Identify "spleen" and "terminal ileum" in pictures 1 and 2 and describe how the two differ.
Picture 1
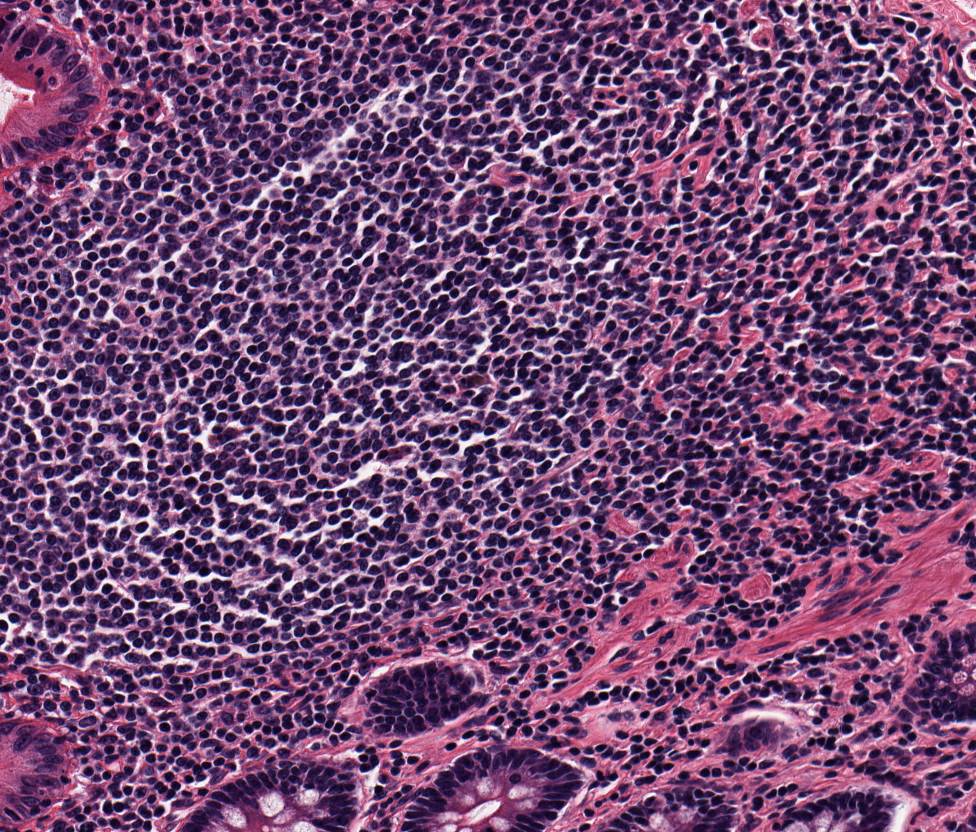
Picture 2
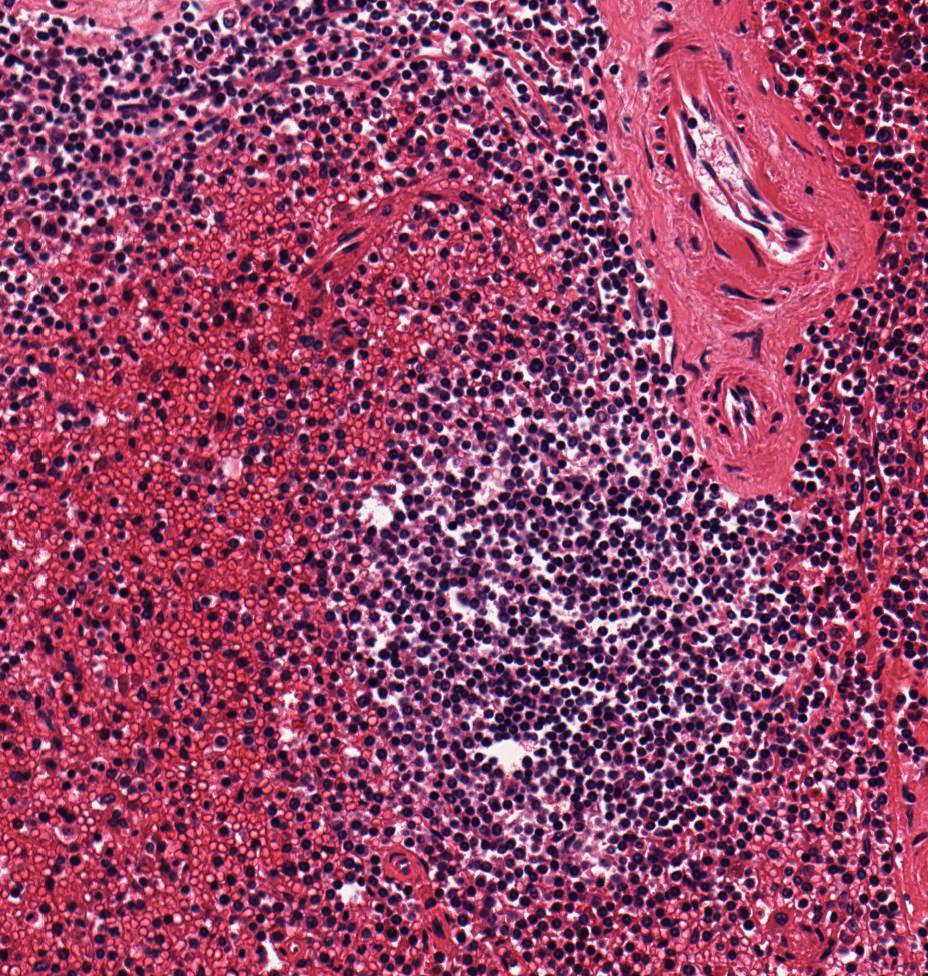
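Terminal ileum is picture 1; spleen is picture 2. Both hold dense sheets of small lymphocytes with round dark nuclei and scant cytoplasm. Terminal ileum: the sheet runs from the top edge down to glands at the bottom, lined by tall columnar cells with interspersed goblet cells showing pale mucin vacuoles. Pink bundles of spindle-shaped cells cross the lower right diagonally. Spleen: the sheet fills centre and right; the left side is crowded with closely packed red blood cells, single lymphocytes scattered among them. A band of pink dense fibrous tissue runs diagonally down from the top edge at upper right.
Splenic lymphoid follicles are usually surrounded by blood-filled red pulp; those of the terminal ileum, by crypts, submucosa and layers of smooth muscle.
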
